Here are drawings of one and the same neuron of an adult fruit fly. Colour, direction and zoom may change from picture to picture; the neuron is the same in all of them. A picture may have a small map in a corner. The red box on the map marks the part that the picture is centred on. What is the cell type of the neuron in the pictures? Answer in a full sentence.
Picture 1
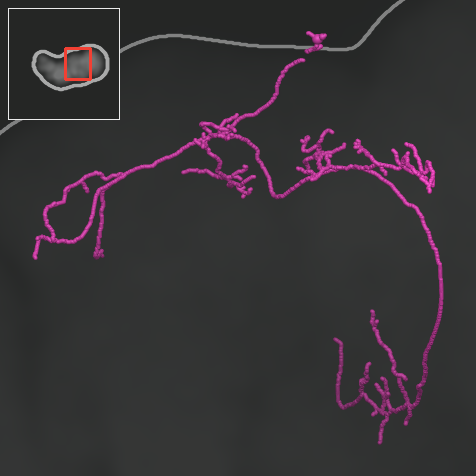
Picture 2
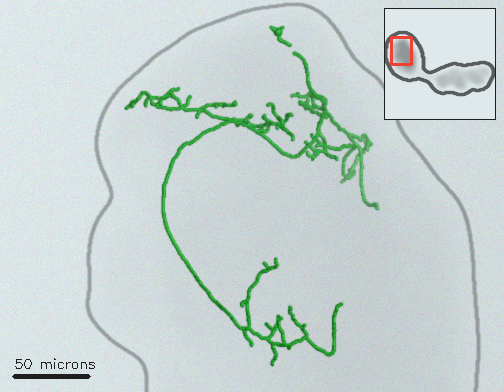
The cell type is SMP461.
